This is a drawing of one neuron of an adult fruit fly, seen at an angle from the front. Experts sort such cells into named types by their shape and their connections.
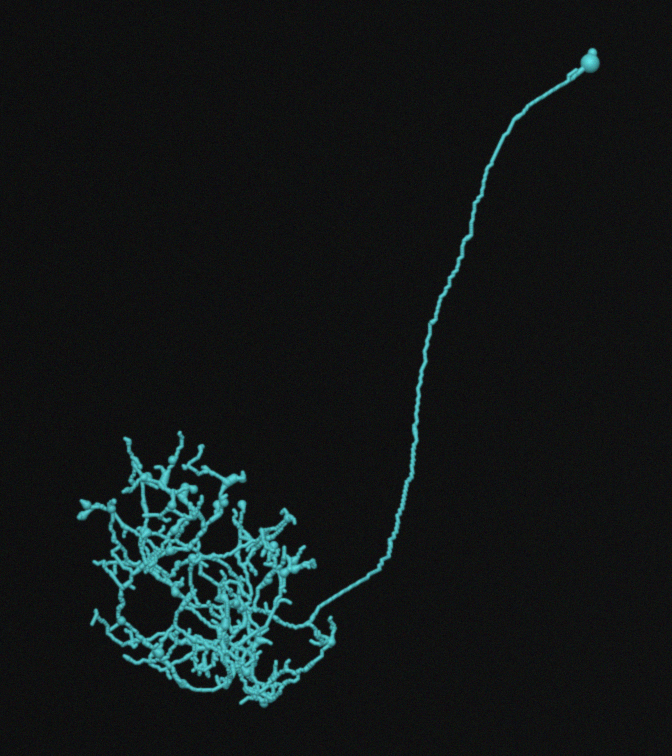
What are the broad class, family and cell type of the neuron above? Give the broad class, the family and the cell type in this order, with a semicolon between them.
central-brain intrinsic neuron; hemilineage VLPp1; AVLP550_a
